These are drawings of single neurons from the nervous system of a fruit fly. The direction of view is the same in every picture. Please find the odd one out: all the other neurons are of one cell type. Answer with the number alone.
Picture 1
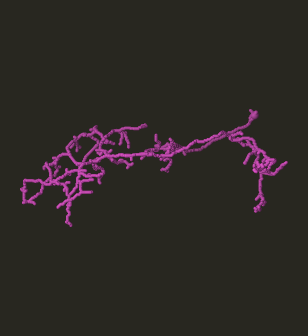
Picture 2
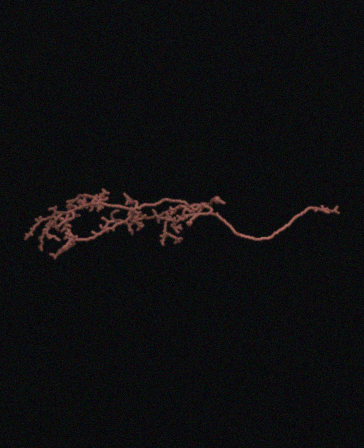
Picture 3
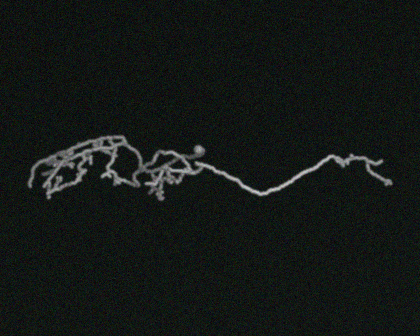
1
